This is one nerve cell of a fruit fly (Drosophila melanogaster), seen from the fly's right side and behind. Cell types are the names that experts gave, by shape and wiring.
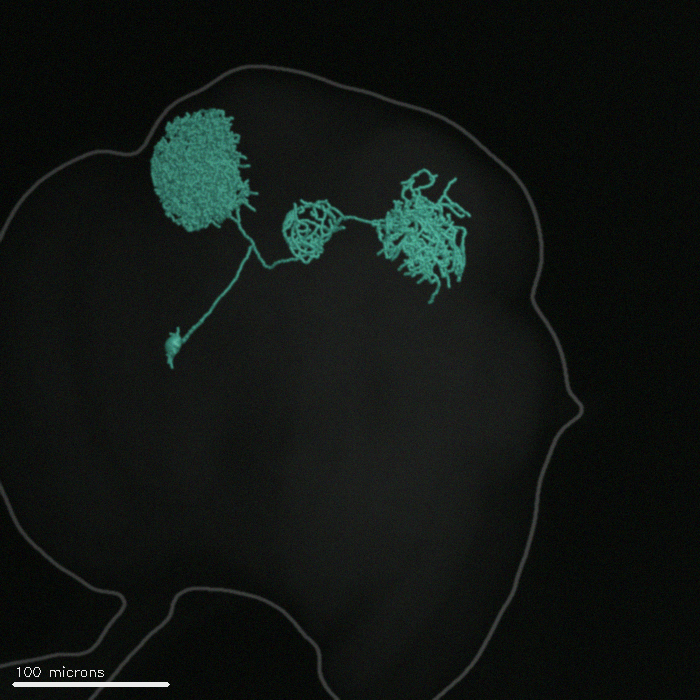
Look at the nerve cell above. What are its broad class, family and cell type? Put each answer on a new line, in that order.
central-brain intrinsic neuron
LHPV
LHPV12a1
